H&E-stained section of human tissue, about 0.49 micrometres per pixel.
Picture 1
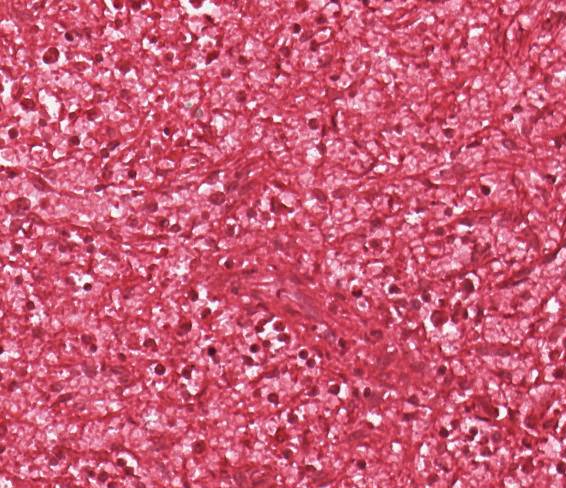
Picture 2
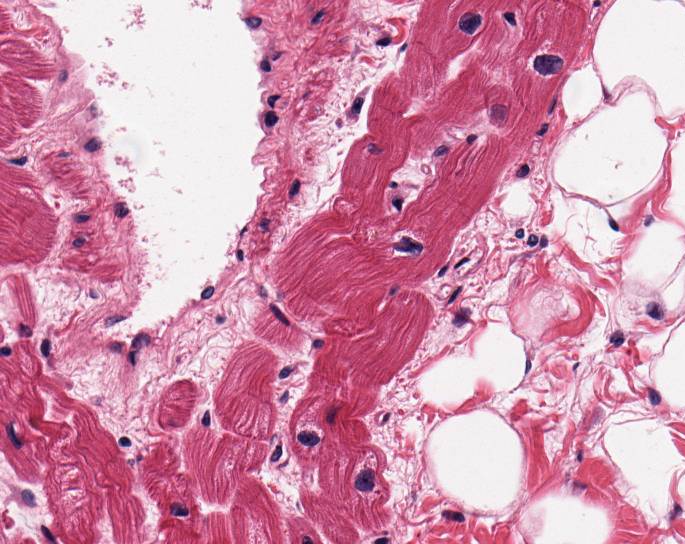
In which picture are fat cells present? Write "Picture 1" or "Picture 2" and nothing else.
Picture 2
